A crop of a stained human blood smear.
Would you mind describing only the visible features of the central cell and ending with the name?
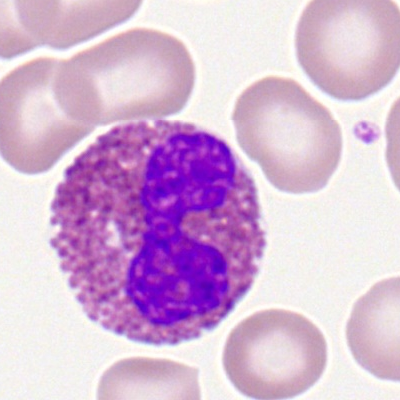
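First, the chromatin is dark purple and clumped. Next, coarse pinkish-red granules pack the cytoplasm throughout. Finally, a small pale clear spot sits in the cytoplasm to the left of the nucleus. This cell is an eosinophil.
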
